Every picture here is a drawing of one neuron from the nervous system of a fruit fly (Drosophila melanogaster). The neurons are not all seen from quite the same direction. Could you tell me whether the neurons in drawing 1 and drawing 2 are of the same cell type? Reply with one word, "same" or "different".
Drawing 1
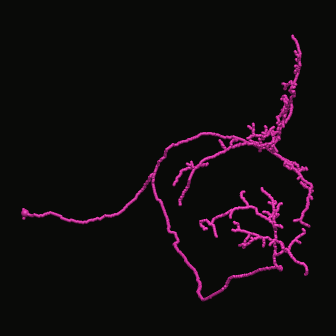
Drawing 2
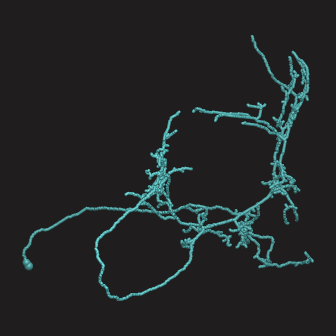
different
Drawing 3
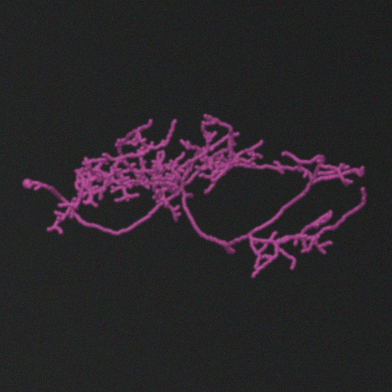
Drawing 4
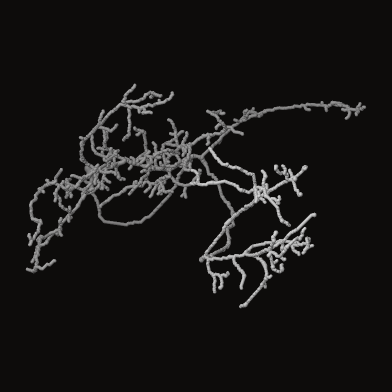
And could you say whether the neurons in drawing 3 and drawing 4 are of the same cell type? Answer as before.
same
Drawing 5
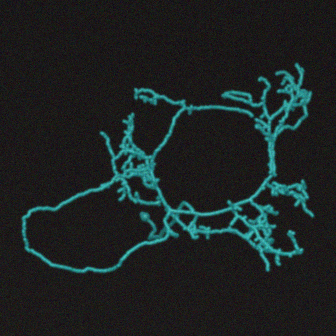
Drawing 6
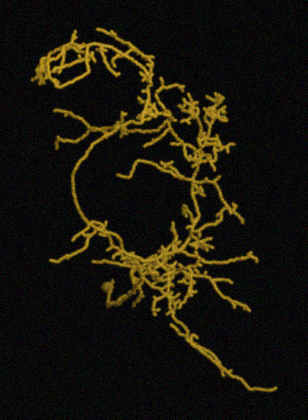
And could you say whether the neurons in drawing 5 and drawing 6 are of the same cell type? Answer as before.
different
